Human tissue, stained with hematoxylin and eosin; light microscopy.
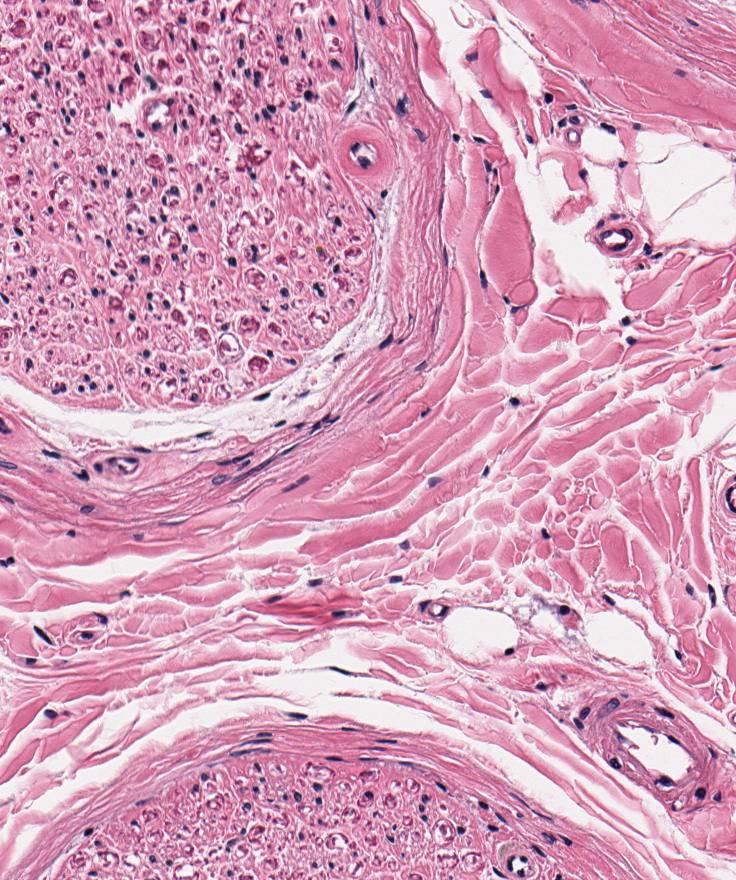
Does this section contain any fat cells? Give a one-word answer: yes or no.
Yes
